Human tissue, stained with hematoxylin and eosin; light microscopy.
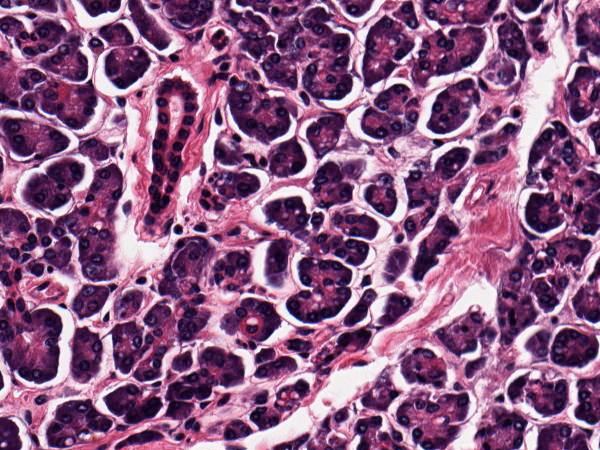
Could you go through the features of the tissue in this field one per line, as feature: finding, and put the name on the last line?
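Architecture: small rounded acini, closely packed, filling almost the whole field
Cytoplasm: acinar cells deeply purple and granular
Nuclei: round and dark, toward the outer edge of each acinus
Fat: no fat cells anywhere in the field
Name: pancreas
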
